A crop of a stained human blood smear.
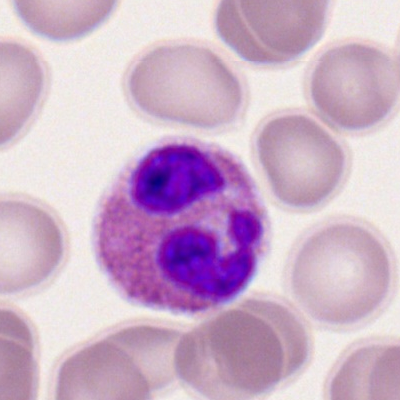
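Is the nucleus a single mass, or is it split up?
It's divided into separate lobes, one in the upper left of the cell.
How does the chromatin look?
Dense and dark purple.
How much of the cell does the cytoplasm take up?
Plenty; it fills much of the cell.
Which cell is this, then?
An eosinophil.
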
